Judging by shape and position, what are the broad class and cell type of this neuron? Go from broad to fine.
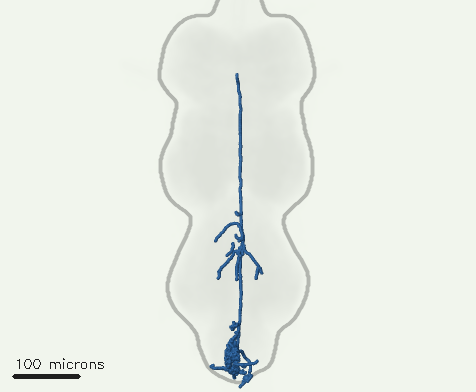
nerve-cord intrinsic neuron; INXXX249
